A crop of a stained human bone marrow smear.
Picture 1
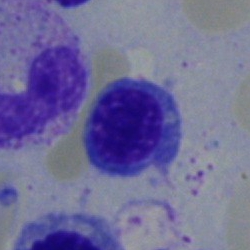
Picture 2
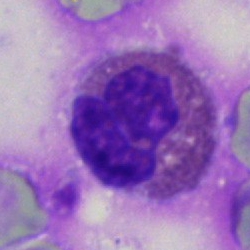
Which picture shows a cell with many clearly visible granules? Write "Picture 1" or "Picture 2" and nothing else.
Picture 2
